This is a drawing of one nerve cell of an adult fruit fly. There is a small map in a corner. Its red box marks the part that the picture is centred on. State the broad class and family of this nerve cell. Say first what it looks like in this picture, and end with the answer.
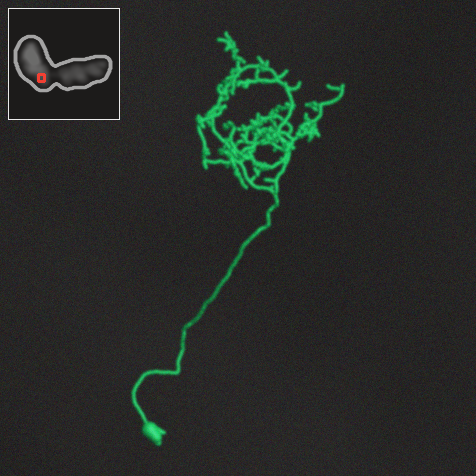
The drawing shows no cell body. In this view it is taller than it is wide. It is an optic-lobe intrinsic neuron. The family is Cm.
